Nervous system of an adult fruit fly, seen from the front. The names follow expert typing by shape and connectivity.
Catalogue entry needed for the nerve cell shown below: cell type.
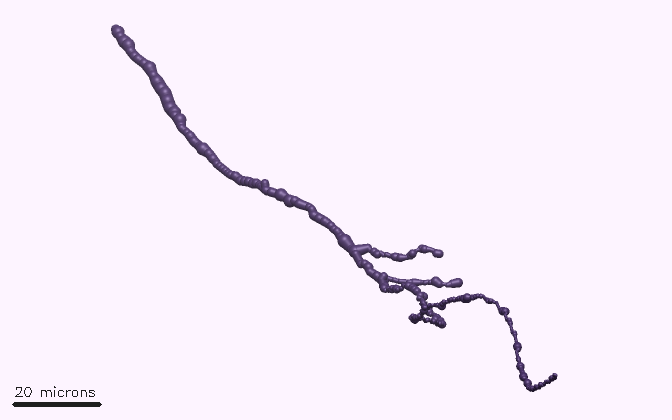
SApp08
